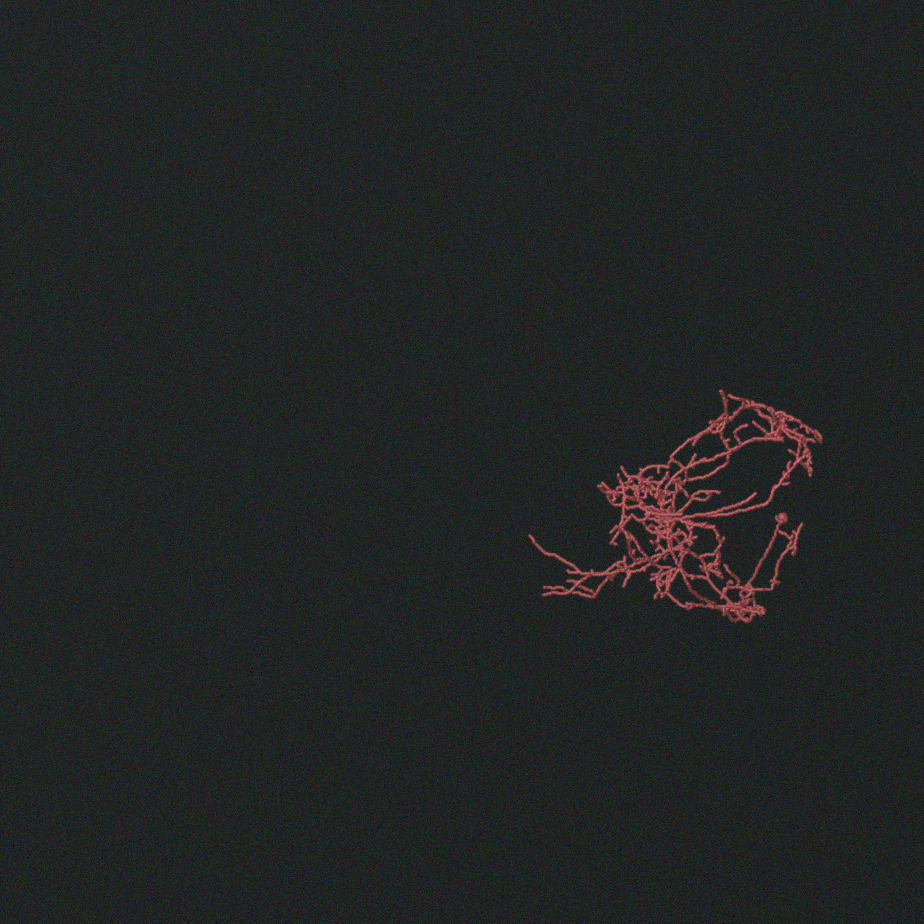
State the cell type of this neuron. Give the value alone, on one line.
CB0029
